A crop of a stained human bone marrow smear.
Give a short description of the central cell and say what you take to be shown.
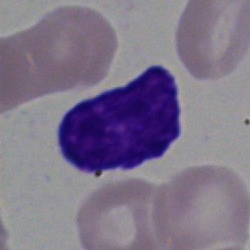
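Oblong, the cell has its long axis from lower left to upper right. Its border is irregular and lumpy, especially along the right and lower edges. A nucleus of dense, deep purple chromatin fills almost the whole cell, leaving hardly any cytoplasm visible. It is a blast.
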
